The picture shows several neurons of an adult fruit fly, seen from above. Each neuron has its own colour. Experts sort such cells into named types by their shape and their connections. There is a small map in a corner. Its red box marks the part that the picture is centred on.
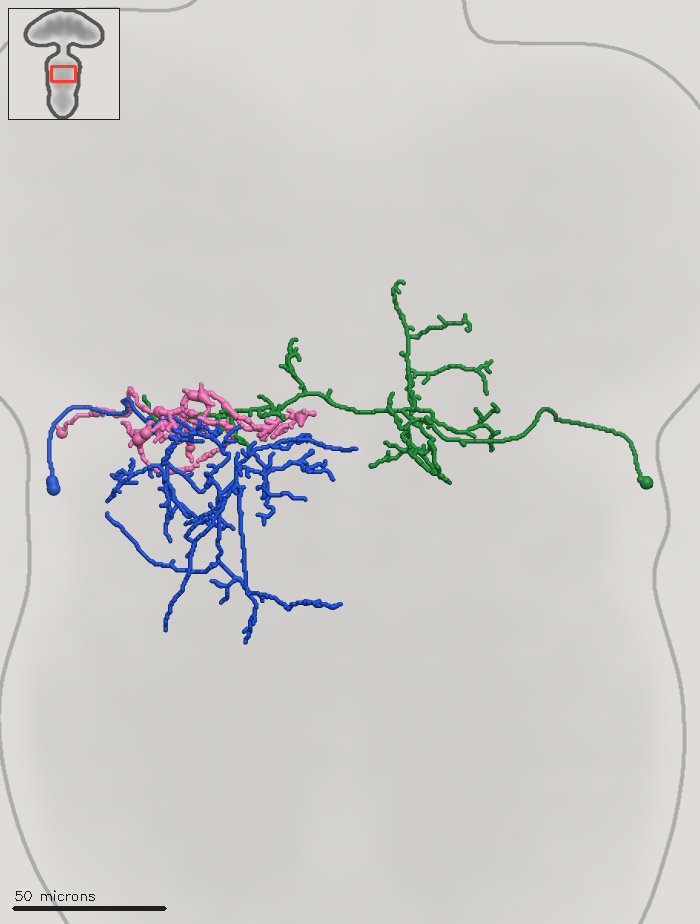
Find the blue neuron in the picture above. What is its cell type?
IN03B089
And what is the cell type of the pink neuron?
IN03B045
